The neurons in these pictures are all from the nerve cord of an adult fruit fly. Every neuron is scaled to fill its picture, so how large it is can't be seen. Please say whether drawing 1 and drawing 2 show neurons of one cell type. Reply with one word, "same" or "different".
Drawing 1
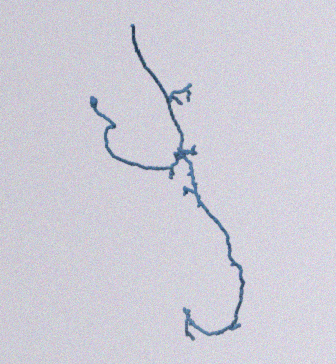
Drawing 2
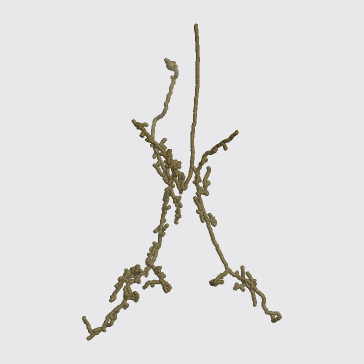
different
